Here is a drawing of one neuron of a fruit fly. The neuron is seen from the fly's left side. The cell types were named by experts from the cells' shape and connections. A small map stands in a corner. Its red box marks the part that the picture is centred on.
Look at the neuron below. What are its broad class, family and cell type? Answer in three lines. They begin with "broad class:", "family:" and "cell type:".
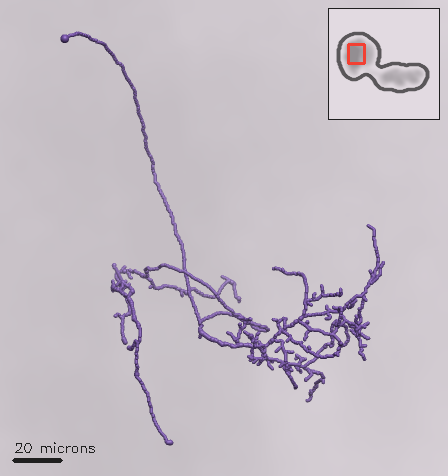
broad class: central-brain intrinsic neuron
family: hemilineage WEDd1
cell type: WED004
